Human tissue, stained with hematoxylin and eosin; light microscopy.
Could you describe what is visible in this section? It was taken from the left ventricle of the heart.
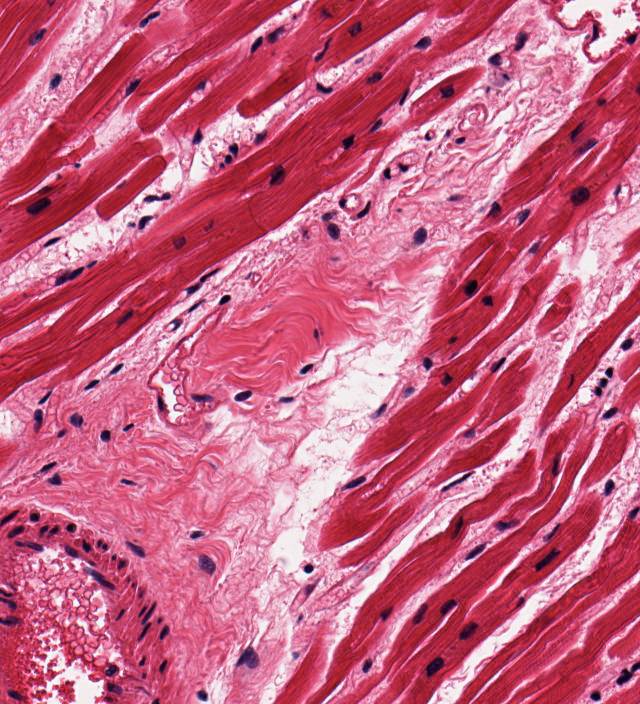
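Muscle fibres branch, joining neighbouring fibres. Many separated from one another by clear empty gaps. No fat cells anywhere in field.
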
